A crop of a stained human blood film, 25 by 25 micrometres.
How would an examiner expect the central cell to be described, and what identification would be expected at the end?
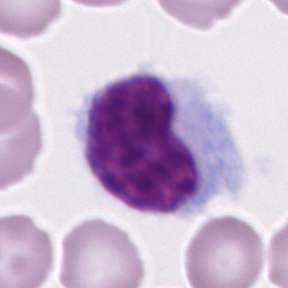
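I notice a bean-shaped nucleus, notched on the right side that faces the cytoplasm. The cytoplasm has no distinct coloured granules, only a faint wispy texture, and no clear vacuoles. Its edge is ragged, fine fuzzy projections instead of a smooth border. It's a hairy cell.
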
